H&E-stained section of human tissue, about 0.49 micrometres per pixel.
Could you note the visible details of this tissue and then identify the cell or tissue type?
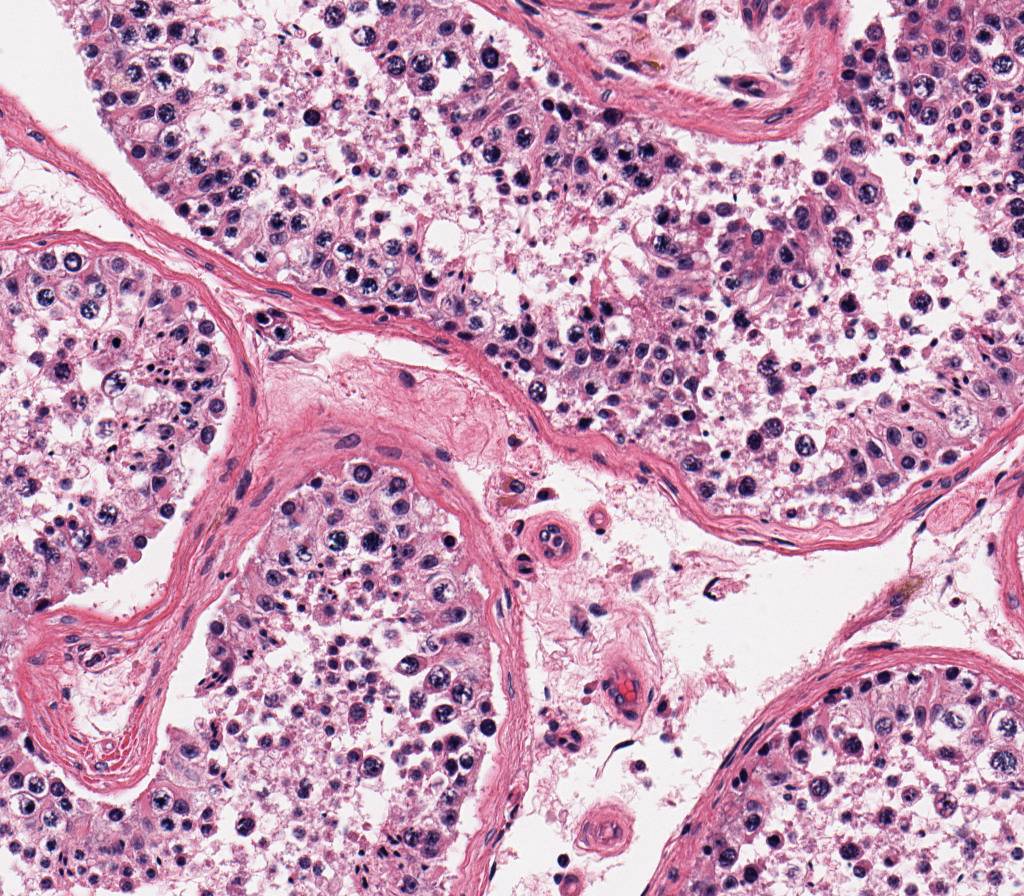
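I see parts of several large tubules, cut in section, with narrow strips of interstitial tissue between. They're filled with many layers of rounded cells with dark round nuclei, not one epithelial layer. Many large cells have coarse, clumped dark chromatin. This is testis.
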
